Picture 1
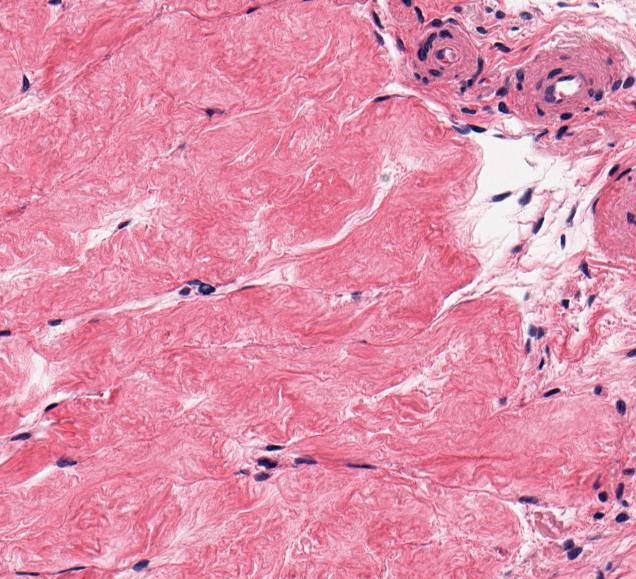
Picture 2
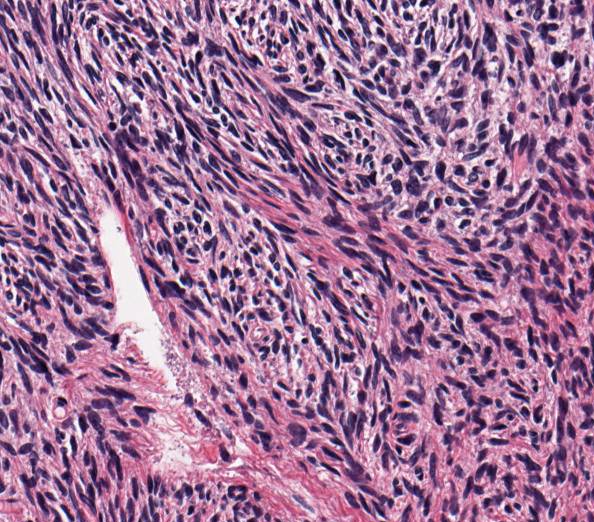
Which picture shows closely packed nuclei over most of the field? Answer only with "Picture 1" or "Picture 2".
Picture 2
